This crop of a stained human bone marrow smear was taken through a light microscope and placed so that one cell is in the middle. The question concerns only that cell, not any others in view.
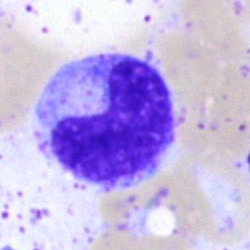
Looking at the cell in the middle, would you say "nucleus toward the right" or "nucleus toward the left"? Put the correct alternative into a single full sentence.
What lies to the left of the nucleus is most of the cytoplasm.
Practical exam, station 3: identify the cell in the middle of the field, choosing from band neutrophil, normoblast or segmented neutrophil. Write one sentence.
Present in the middle of the crop is a band neutrophil.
